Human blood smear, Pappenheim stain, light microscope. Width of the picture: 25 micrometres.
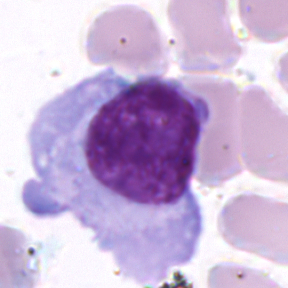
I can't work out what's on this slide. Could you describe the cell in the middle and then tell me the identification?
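Outline irregular, with a rounded bulge at lower left. Nucleus off-centre, towards upper right. Cytoplasm abundant, pale greyish blue. Name: plasma cell.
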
